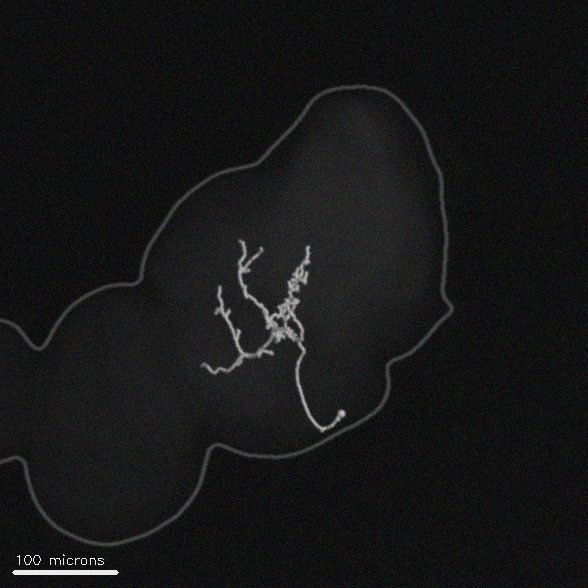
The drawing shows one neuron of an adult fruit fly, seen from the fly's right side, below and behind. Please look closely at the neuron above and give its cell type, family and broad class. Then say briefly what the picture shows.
It is of cell type CB4143. Its family is hemilineage MX3. Its broad class is central-brain intrinsic neuron. By the scale bar it is about 190 microns tall in this view. As drawn here it is taller than it is wide.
